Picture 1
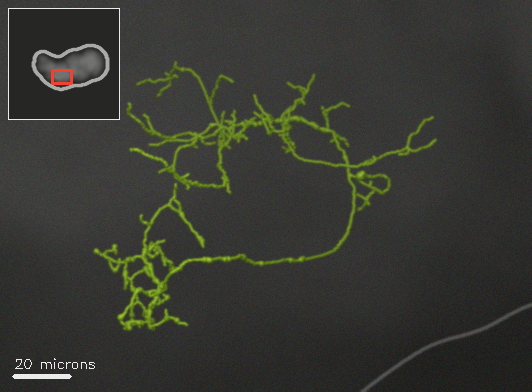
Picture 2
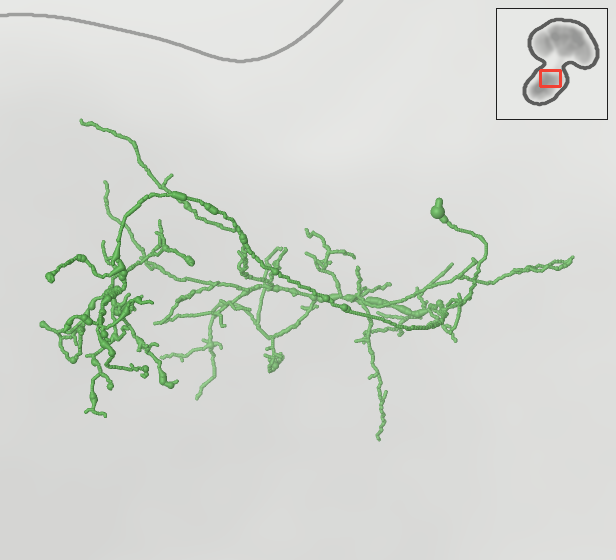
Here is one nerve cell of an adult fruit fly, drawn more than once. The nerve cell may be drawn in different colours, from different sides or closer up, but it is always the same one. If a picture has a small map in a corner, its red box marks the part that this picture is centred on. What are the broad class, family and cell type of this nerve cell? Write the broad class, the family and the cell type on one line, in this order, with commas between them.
nerve-cord intrinsic neuron, hemilineage 01A, IN01A078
